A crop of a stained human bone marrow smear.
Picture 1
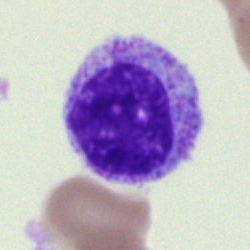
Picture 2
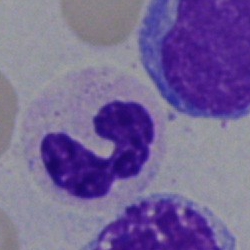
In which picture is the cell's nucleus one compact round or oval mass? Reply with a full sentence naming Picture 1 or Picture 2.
In picture 1 the nucleus of the cell is a compact round or oval mass, not a band.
